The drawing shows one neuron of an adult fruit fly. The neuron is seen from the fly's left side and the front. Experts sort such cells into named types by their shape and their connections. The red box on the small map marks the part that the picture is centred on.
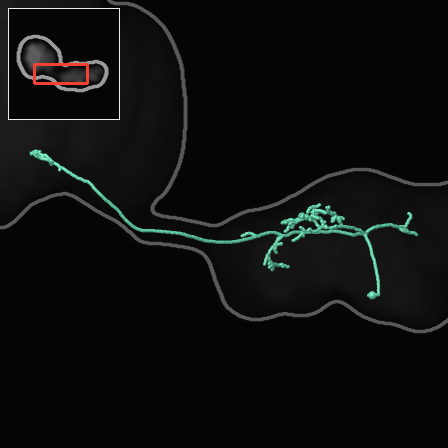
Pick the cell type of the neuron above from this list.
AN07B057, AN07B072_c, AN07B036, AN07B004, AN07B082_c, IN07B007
AN07B057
